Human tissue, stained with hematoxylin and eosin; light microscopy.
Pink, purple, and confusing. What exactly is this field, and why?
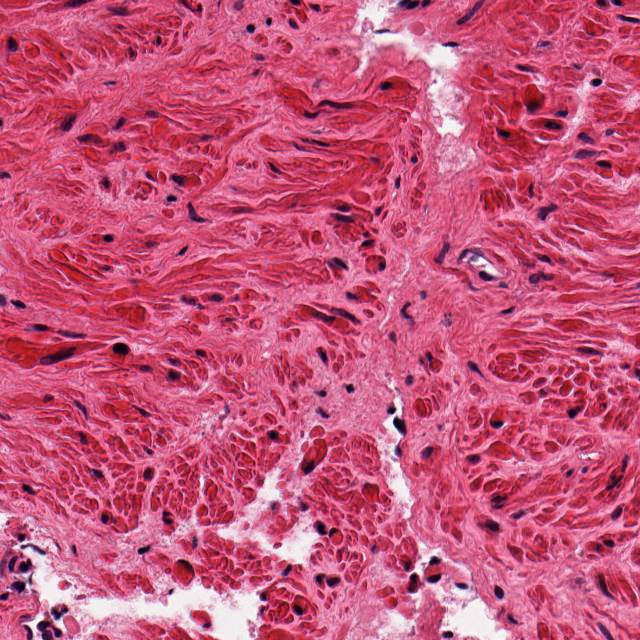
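Shown here is fibromuscular stroma. Interlacing bundles of smooth muscle, cut in different planes, make up the whole field.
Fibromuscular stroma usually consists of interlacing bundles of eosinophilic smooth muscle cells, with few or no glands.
Here the muscle cytoplasm is strongly eosinophilic, staining deep red, and neither epithelium nor glands are present.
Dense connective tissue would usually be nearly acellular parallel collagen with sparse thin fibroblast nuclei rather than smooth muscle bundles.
No fat cells appear either.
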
